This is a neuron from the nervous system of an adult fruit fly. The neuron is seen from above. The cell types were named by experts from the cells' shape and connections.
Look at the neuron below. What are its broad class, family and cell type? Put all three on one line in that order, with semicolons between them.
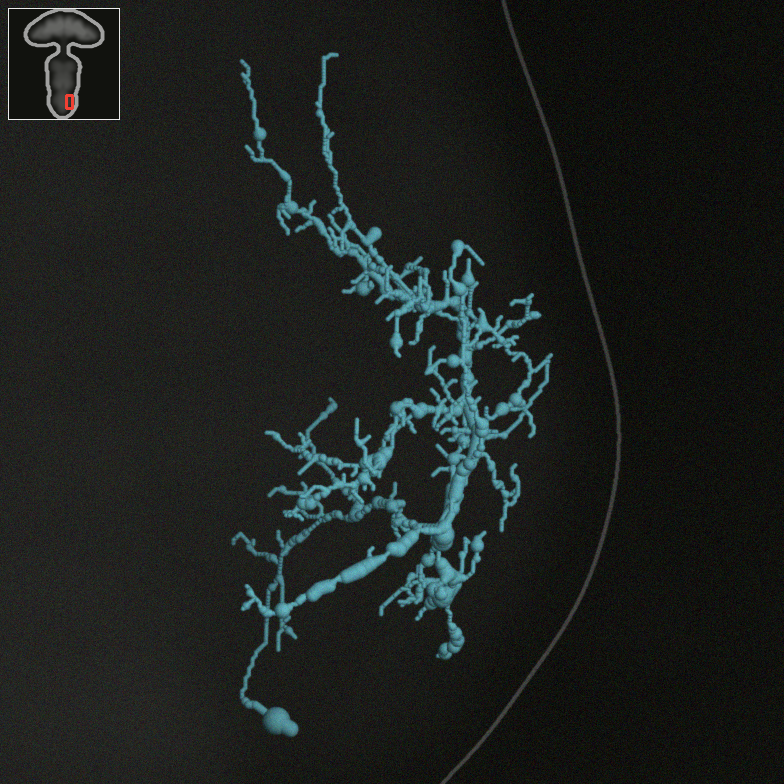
nerve-cord intrinsic neuron; hemilineage 13A; IN13A050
